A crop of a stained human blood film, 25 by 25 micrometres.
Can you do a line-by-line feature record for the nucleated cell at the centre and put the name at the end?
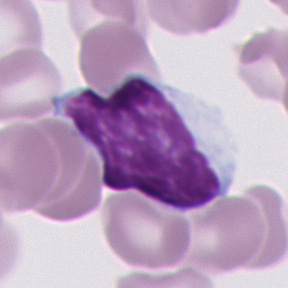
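Nucleus: irregular outline, deep notch in its upper edge
Size: nucleus about 15 by 10 micrometres
Chromatin: dark purple, condensed, broken by paler streaks
Cytoplasm: scant, mainly on the right of the nucleus
Cytoplasm colour: very pale greyish blue
Name: typical lymphocyte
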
